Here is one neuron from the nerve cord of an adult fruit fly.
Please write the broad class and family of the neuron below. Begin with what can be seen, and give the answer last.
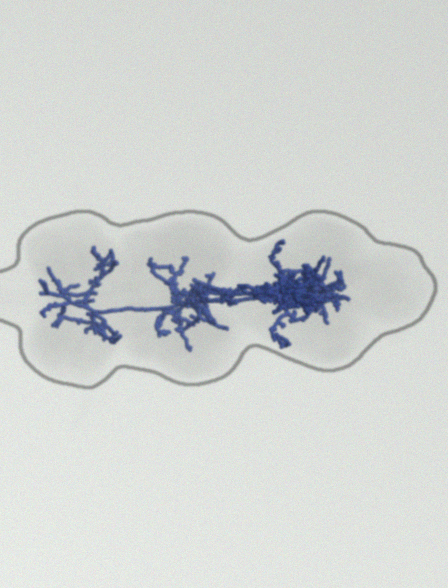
As drawn here it is more than twice as wide as it is tall. Its broad class is nerve-cord intrinsic neuron. Its family is hemilineage 05B.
